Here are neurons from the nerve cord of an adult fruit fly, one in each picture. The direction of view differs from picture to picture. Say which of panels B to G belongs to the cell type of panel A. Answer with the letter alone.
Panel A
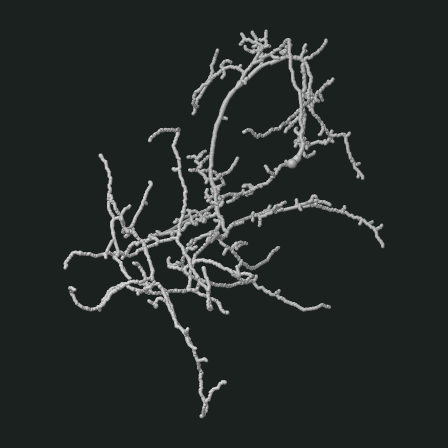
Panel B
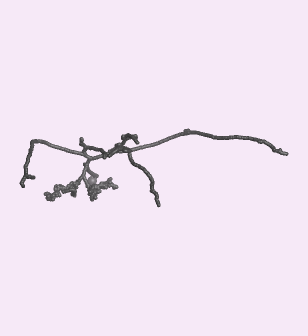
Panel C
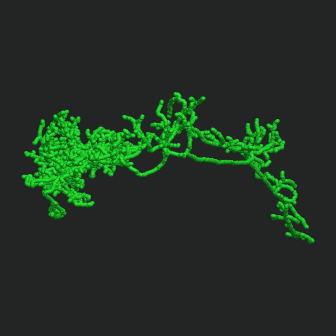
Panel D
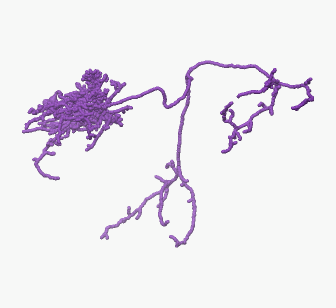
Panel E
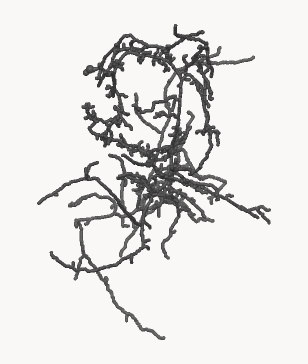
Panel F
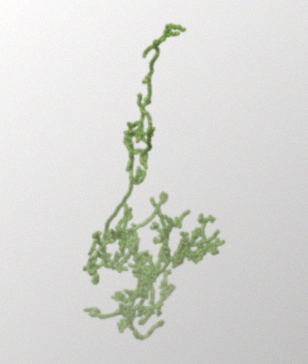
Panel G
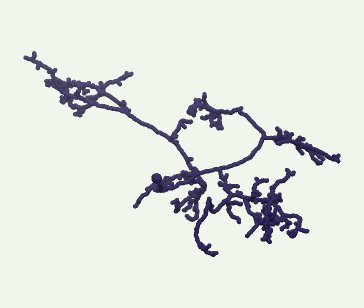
E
